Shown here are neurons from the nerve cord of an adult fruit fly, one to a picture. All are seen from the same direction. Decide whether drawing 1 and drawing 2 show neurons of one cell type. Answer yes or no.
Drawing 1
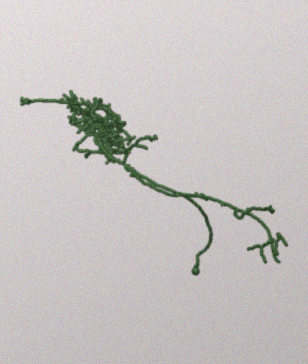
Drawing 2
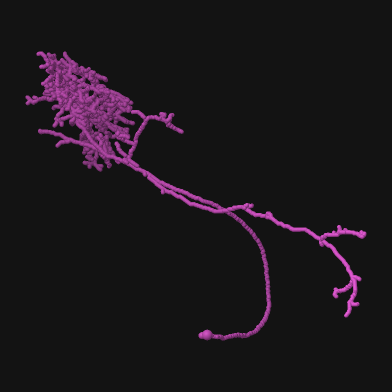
yes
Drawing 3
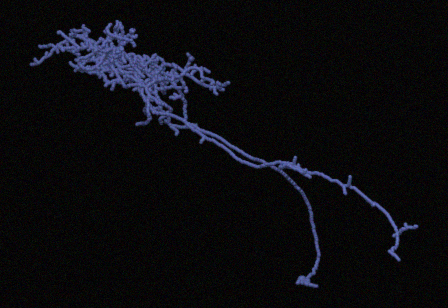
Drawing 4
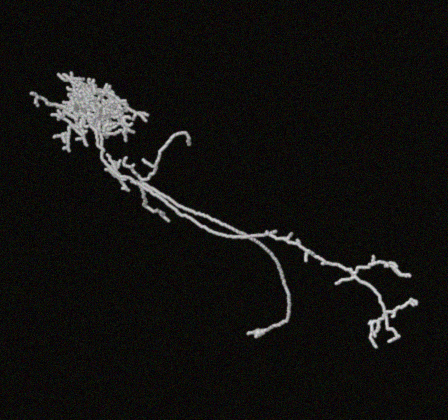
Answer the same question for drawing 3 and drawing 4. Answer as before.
no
